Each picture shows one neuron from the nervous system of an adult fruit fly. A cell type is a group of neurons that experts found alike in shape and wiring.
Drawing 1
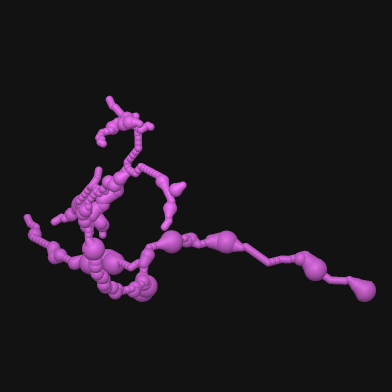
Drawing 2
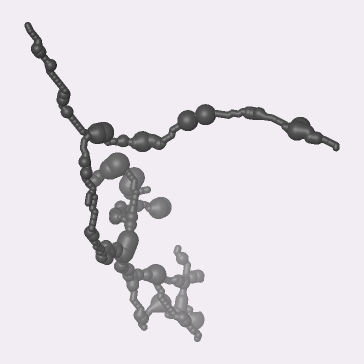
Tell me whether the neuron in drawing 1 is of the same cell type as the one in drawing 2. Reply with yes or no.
yes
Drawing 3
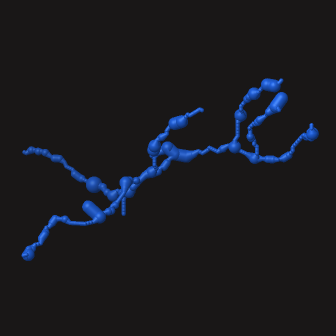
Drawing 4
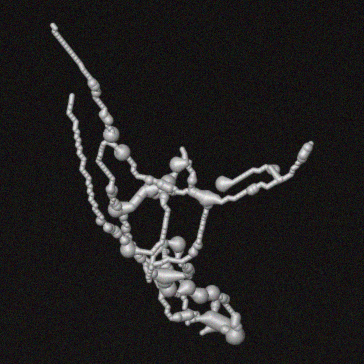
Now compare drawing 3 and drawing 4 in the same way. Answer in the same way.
yes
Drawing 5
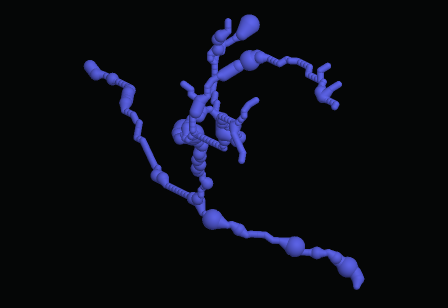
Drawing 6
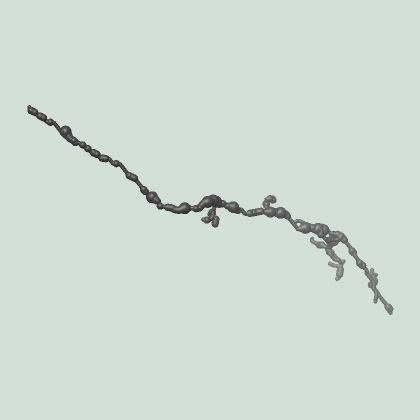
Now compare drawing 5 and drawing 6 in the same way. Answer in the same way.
yes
